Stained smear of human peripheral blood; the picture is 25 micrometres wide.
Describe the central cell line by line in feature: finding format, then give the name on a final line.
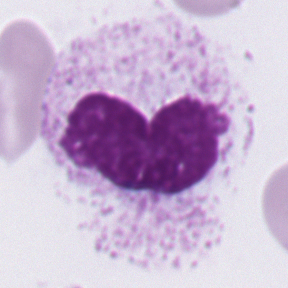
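Chromatin: dense and dark purple throughout the nucleus
Cytoplasm: abundant, its background between the granules very pale
Granules: numerous, pink-violet, filling the cytoplasm all around the nucleus
Nuclear outline: still visible, not hidden by the granules lying beside it
Cell type: band neutrophil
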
